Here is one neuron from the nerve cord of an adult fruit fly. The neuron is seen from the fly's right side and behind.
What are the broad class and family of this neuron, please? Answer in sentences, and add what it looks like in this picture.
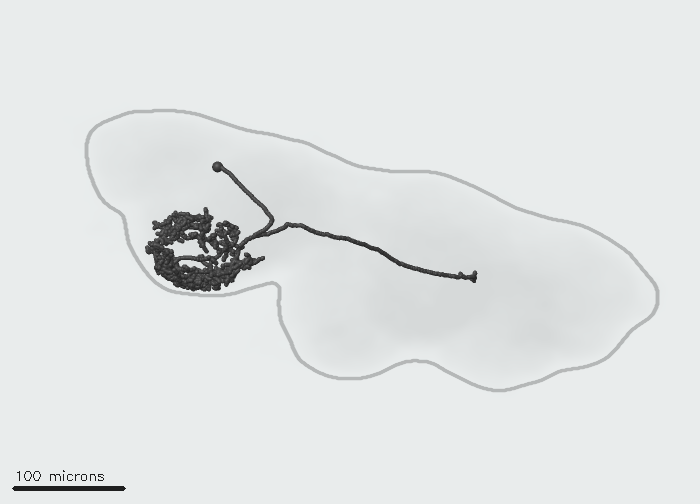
It is a nerve-cord intrinsic neuron. The family is hemilineage 23B. From left to right in the picture it spans about 300 microns. As drawn here it is more than twice as wide as it is tall.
